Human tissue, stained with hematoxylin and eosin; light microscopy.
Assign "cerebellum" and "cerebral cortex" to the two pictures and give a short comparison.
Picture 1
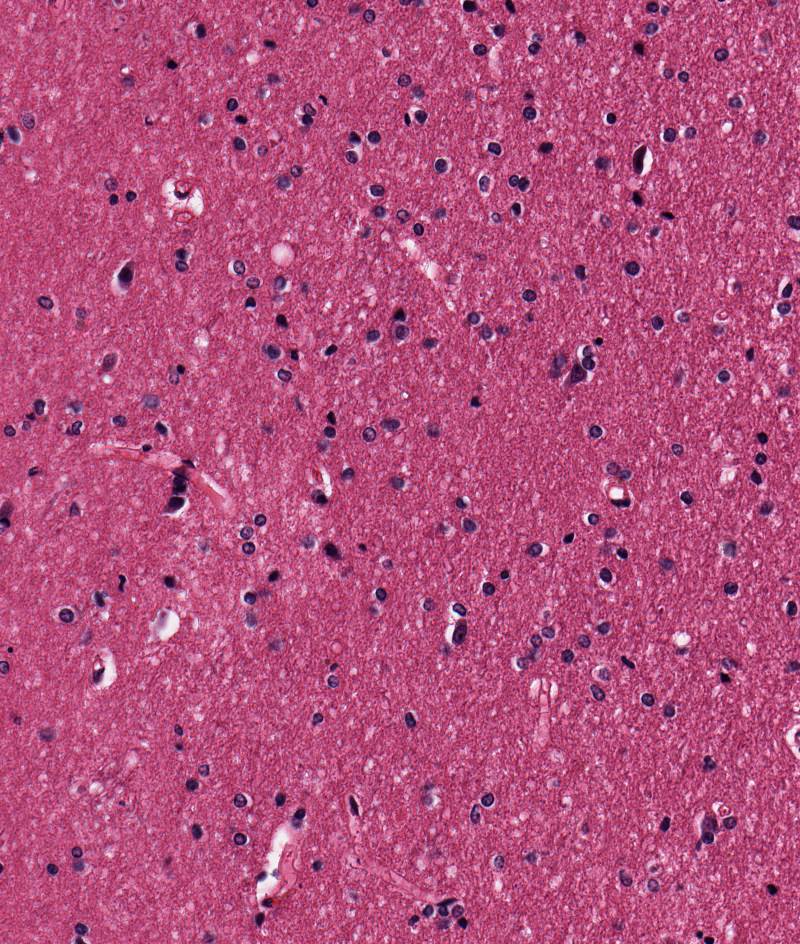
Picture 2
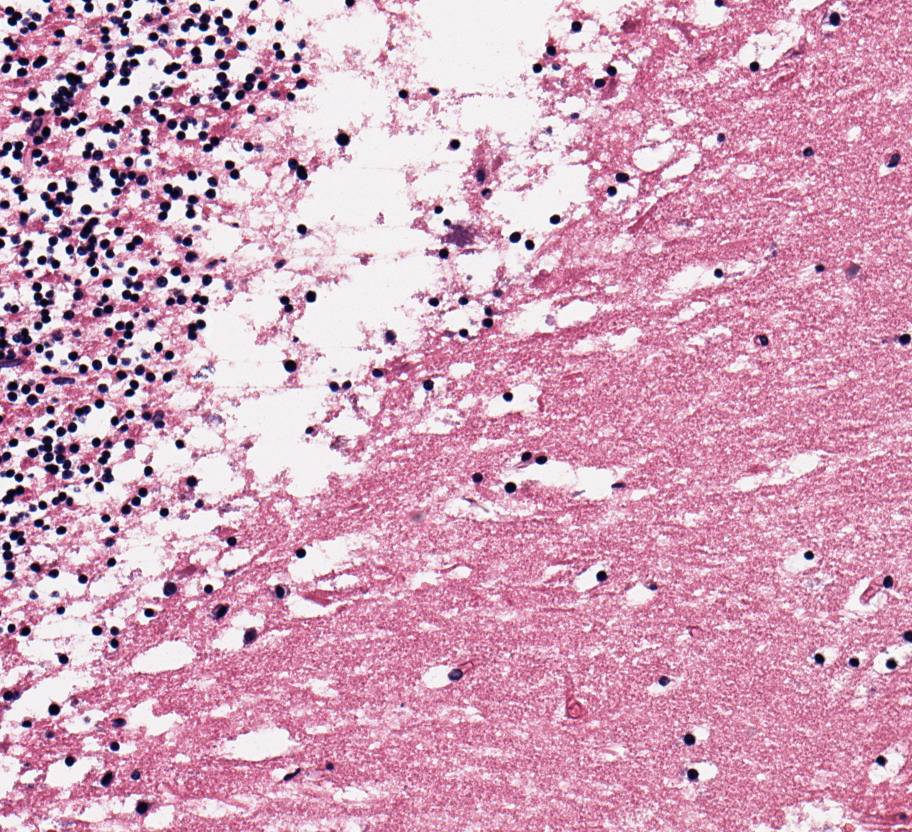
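Cerebellum is picture 2; cerebral cortex, picture 1. Cerebral cortex: uniform pink, finely fibrillary matrix, single scattered cells, no organised units; many tiny empty vacuoles throughout. Most nuclei small, round, dark, evenly stained, evenly spread; many in a clear halo, no visible cytoplasm. Cerebellum: two zones. Upper left crowded with small round dark nuclei, very little visible cytoplasm. Right and lower zone sparsely nucleated, finely fibrillar pink, fibres and clefts running obliquely, roughly parallel to the boundary; scattered single small dark nuclei, many in small clear spaces.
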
